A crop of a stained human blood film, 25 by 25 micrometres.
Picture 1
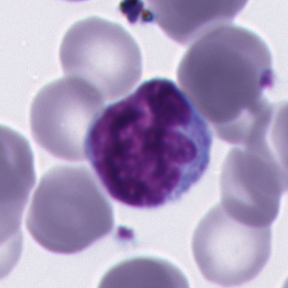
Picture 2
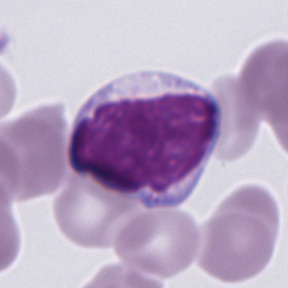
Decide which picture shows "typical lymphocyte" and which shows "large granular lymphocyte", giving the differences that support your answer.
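Picture 1: typical lymphocyte. Picture 2: large granular lymphocyte. Picture 1: outline roughly round; nucleus fills most of the cell; a cleft cuts into the nucleus from its right side. Chromatin dark purple, coarsely clumped.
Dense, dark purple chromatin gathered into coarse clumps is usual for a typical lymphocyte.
Cytoplasm without coarse granules.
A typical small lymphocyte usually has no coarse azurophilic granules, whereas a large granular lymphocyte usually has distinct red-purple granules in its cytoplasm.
Picture 2: nucleus oval, wider than tall, set in the lower part of the cell, with most of the cytoplasm above it.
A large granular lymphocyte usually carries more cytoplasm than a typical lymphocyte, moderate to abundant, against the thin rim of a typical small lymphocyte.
Chromatin dense, coarsely clumped; no nucleoli seen. Cytoplasm pale blue.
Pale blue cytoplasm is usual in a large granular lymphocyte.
No red cell touches the upper edge of the cell.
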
